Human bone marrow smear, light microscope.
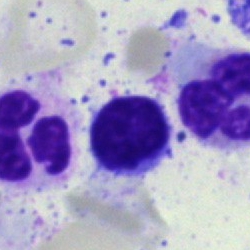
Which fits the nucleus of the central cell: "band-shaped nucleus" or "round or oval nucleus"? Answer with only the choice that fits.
Round or oval nucleus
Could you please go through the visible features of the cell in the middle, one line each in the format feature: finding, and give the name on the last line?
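Chromatin: dense, staining dark purple
Nucleoli: none you can see
Cytoplasm: pale bluish
Granules: none in the cytoplasm
Name: lymphocyte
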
